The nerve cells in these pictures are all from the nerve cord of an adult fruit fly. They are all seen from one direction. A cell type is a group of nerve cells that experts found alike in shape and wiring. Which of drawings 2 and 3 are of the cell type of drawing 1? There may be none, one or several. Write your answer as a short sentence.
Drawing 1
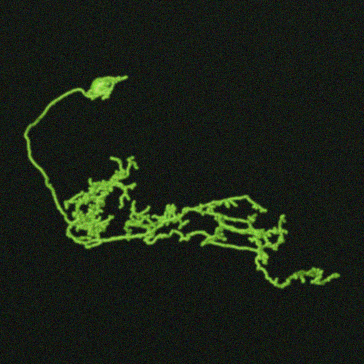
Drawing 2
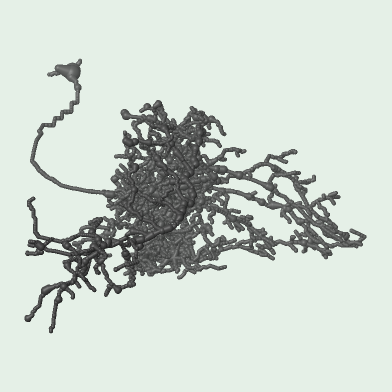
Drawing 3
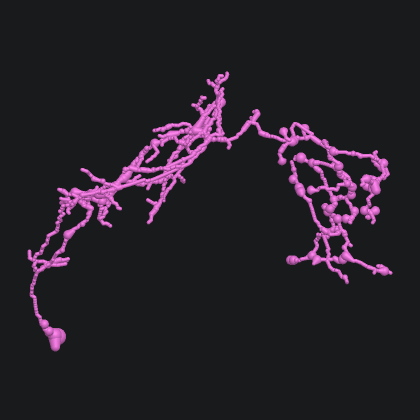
Drawing 3 is of the same cell type.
